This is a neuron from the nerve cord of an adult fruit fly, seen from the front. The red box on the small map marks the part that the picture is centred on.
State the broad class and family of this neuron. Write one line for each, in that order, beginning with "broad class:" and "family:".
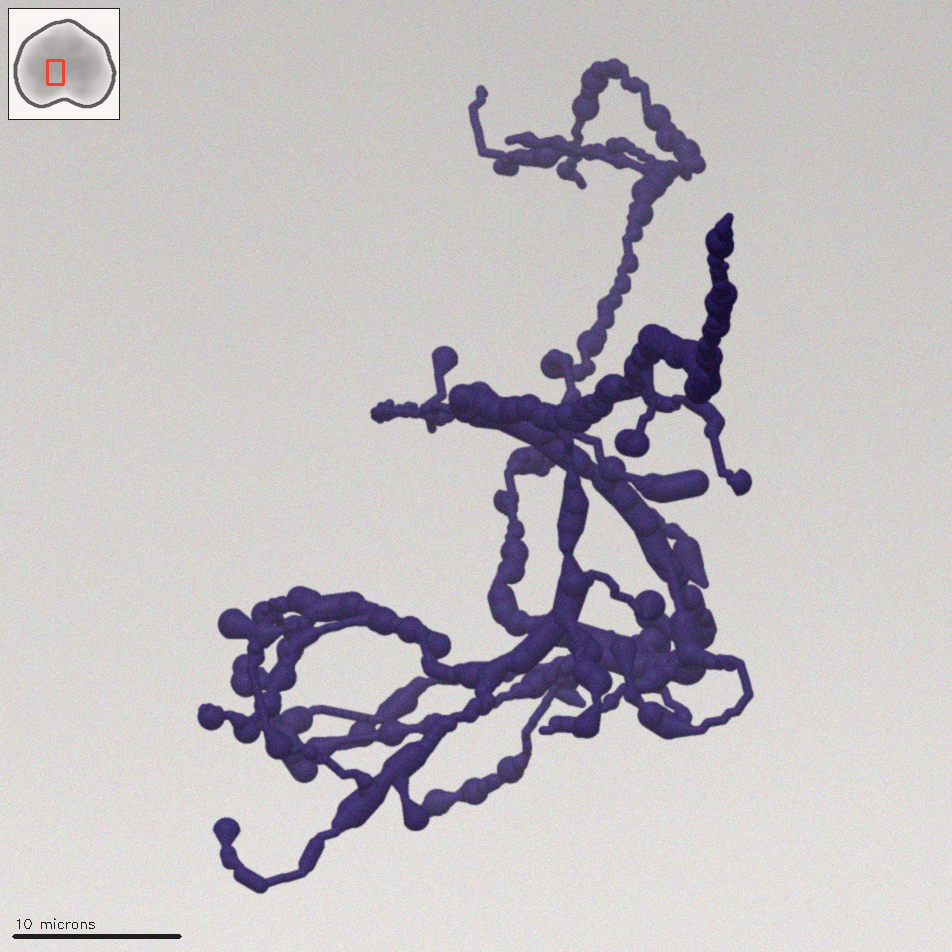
broad class: descending neuron
family: hemilineage LB3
